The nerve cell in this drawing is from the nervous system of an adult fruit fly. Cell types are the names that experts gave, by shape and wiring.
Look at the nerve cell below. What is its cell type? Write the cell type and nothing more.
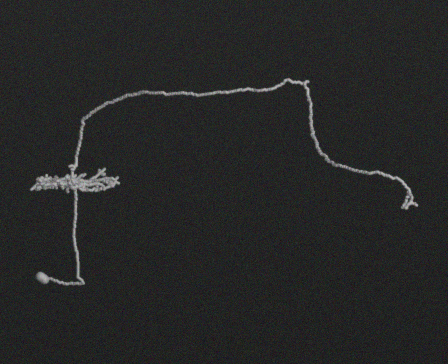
MeTu1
